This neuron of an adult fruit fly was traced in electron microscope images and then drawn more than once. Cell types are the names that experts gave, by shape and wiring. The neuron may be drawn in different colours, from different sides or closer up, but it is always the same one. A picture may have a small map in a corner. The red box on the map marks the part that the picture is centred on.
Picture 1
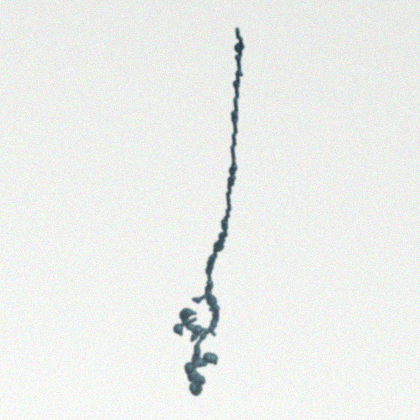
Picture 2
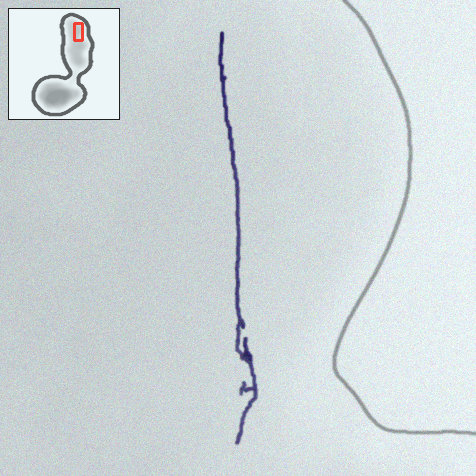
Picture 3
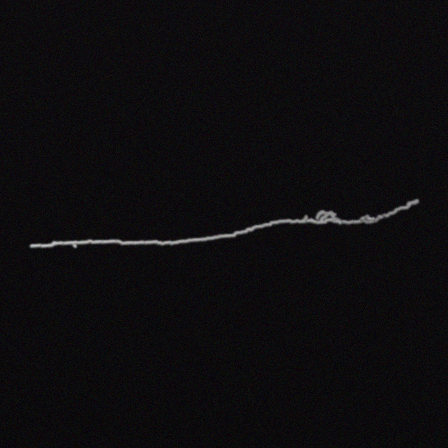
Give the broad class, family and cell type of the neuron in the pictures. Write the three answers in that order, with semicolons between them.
sensory neuron entering the nerve cord; class mechanosensory proprioceptive; SNpp56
